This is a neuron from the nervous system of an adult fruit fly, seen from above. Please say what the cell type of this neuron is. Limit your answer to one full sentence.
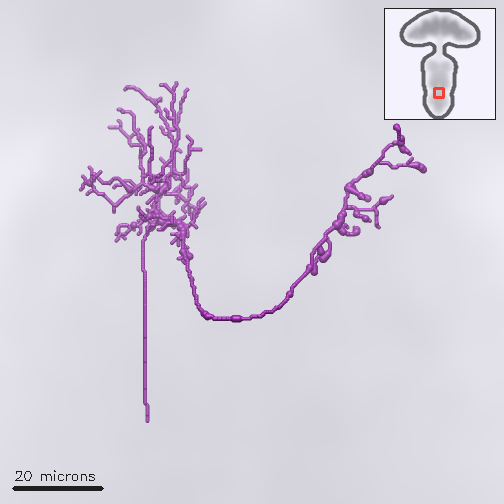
To this neuron applies the cell type name IN06A114.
